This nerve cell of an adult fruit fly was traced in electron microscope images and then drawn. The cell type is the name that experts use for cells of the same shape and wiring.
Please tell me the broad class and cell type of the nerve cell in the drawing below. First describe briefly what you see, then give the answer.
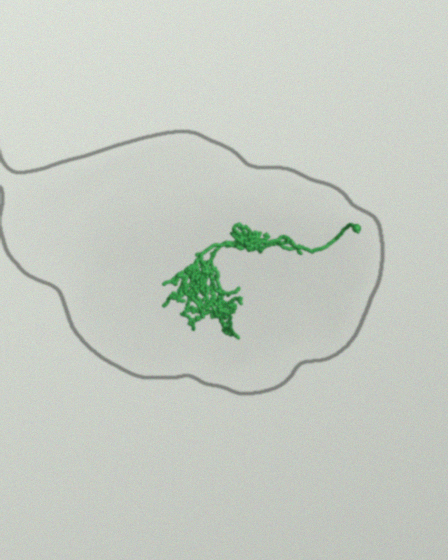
The cell body is on the right of the picture. As drawn here it is wider than it is tall. Its broad class is central-brain intrinsic neuron. The cell type is SMP442.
